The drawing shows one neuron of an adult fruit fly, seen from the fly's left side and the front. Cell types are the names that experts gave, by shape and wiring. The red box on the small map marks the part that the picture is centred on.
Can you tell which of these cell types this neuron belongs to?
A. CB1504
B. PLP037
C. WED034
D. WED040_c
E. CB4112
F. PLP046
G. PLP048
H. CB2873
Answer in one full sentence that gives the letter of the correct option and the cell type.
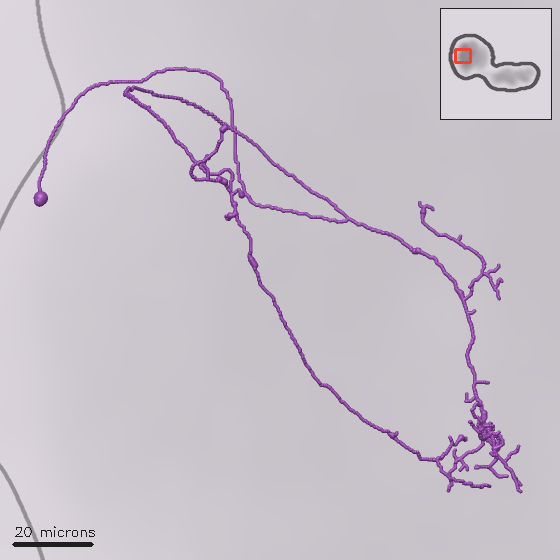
What the neuron is, by cell type, is CB2873, option H.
